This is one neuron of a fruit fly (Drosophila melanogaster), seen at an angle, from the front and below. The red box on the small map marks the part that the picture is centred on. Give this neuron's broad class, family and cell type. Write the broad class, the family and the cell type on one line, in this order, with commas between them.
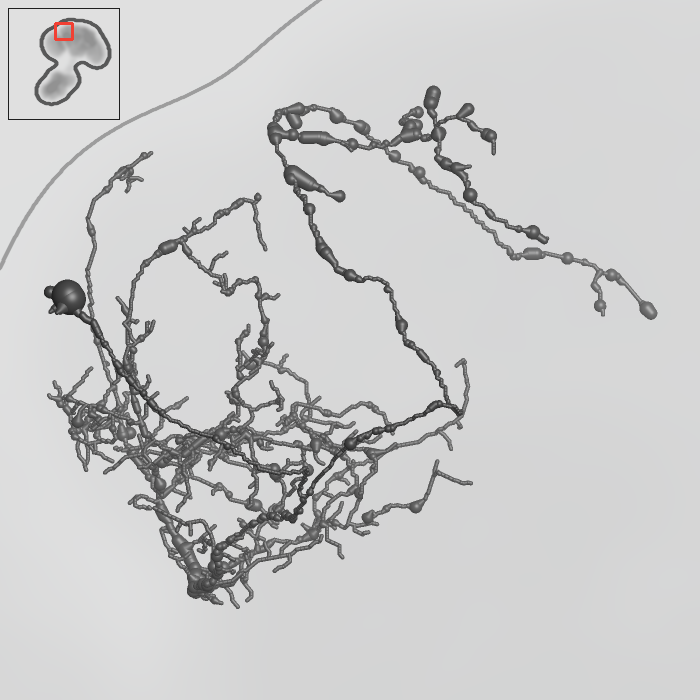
central-brain intrinsic neuron, hemilineage SLPav1_medial, LHAV3e4_a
